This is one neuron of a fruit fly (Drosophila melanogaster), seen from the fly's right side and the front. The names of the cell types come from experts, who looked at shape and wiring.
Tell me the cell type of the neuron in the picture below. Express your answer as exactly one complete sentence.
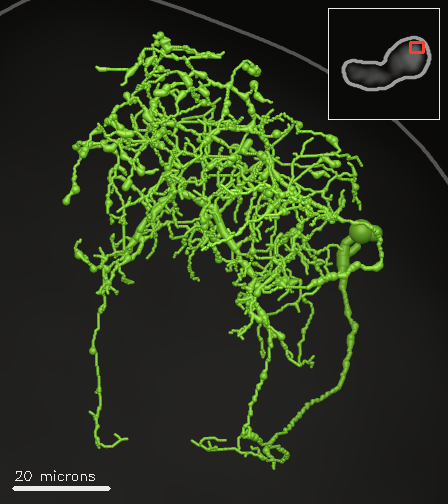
In the scheme of cell types, this neuron is SLP011.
